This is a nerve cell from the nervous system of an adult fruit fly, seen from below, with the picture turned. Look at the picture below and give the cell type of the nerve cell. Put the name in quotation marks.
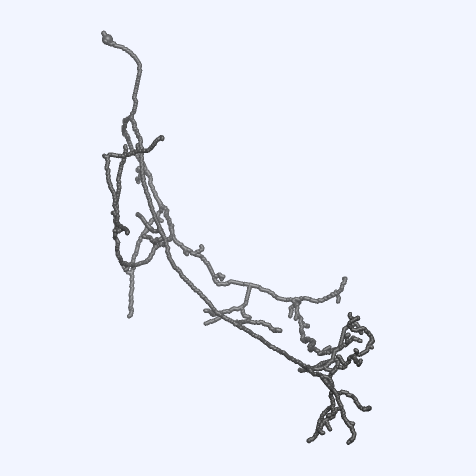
"SMP016_a"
